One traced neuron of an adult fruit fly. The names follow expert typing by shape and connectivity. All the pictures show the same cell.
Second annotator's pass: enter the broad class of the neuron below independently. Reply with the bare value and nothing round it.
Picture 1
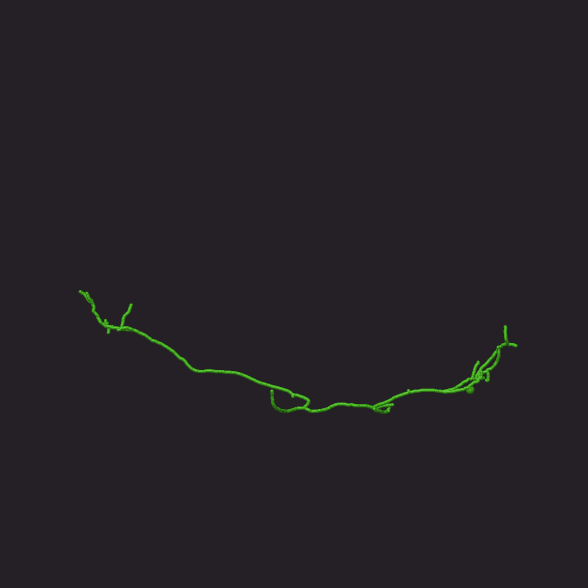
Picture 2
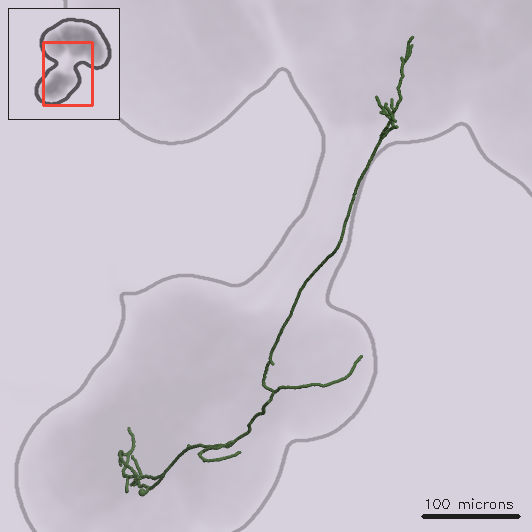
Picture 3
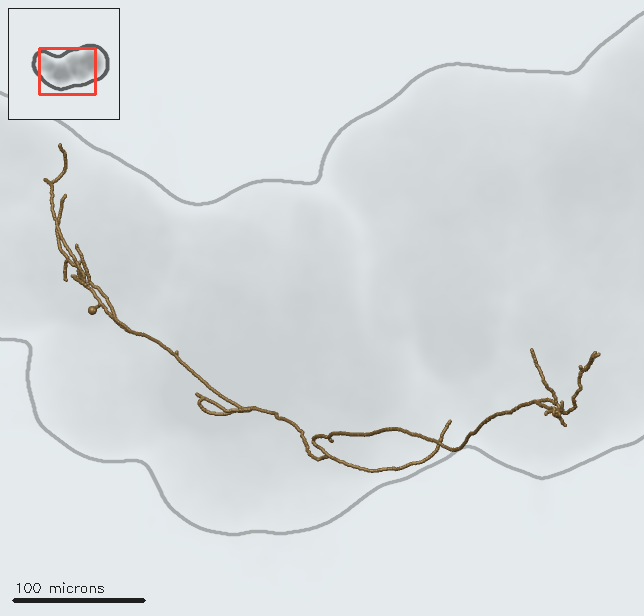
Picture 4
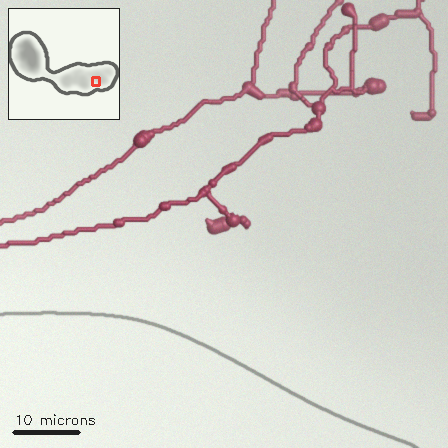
sensory neuron ascending to the brain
